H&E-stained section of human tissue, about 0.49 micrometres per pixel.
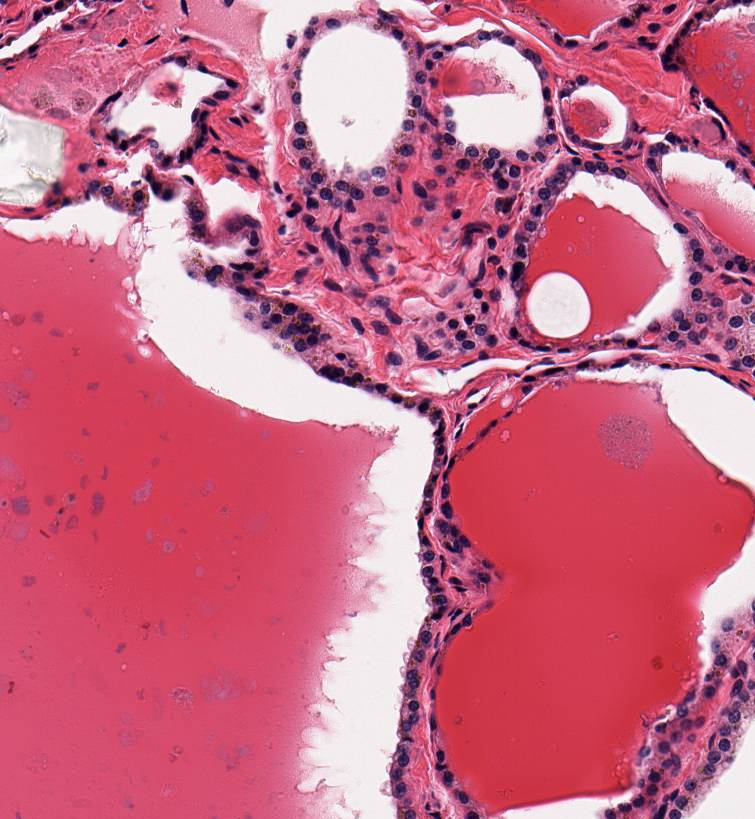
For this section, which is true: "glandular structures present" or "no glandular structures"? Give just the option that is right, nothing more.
Glandular structures present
